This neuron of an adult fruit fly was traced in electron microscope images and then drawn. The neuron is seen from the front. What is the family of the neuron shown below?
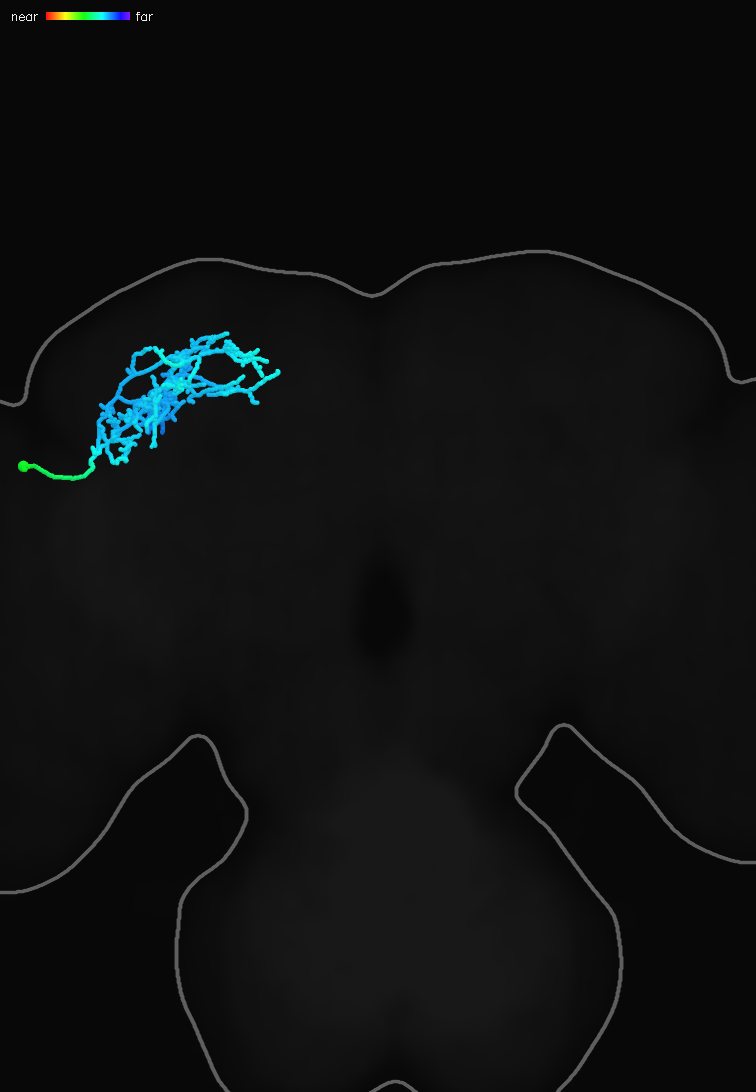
hemilineage SLPpl3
